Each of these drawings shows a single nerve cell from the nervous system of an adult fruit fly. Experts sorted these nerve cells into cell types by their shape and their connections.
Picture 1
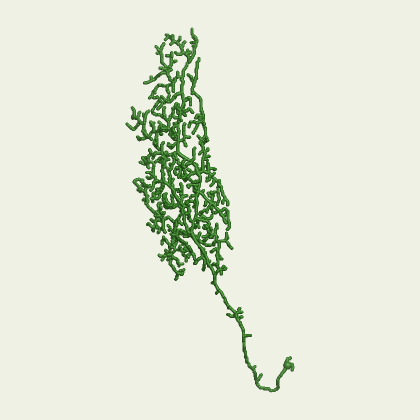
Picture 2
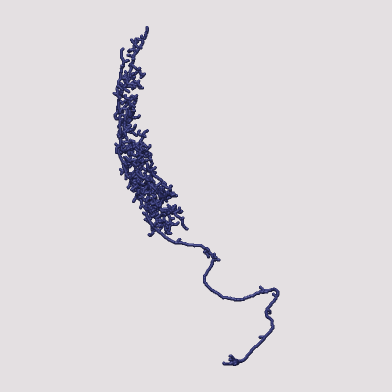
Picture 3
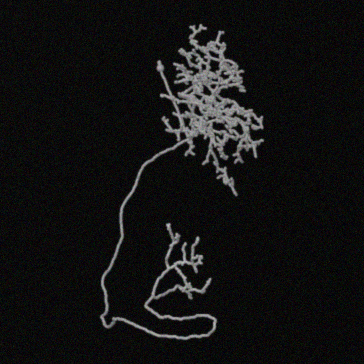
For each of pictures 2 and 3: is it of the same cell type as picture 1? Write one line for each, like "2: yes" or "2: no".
2: yes
3: no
